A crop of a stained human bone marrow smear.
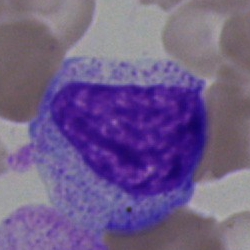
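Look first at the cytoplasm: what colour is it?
A moderate rim of pale greyish blue, turning a deeper blue along the lower right edge of the cell.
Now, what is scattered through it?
Fine purple granules, throughout the cytoplasm.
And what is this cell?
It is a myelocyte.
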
